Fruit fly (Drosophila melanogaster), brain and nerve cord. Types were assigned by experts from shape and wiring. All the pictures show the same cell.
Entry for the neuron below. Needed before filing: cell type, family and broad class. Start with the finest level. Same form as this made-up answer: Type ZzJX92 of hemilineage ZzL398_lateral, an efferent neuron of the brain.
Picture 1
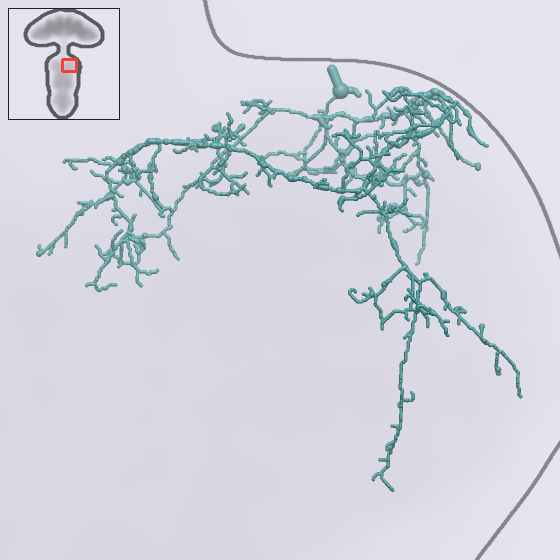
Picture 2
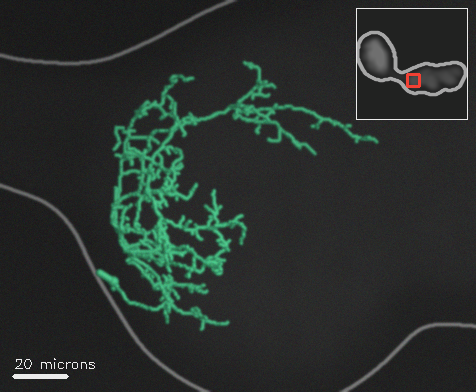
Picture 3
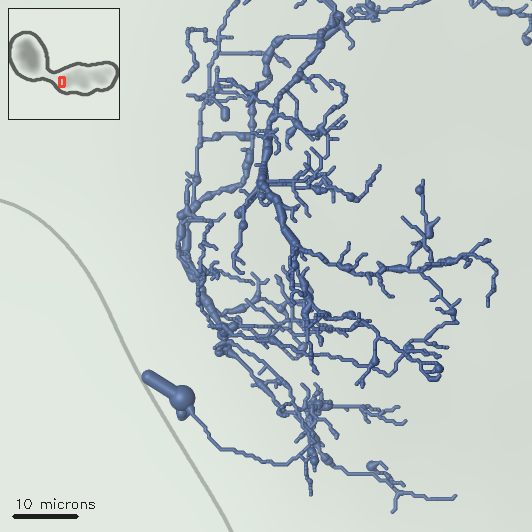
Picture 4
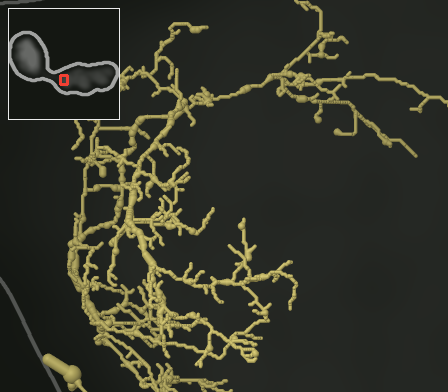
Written: Type IN13A035 of hemilineage 13A, a nerve-cord intrinsic neuron.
